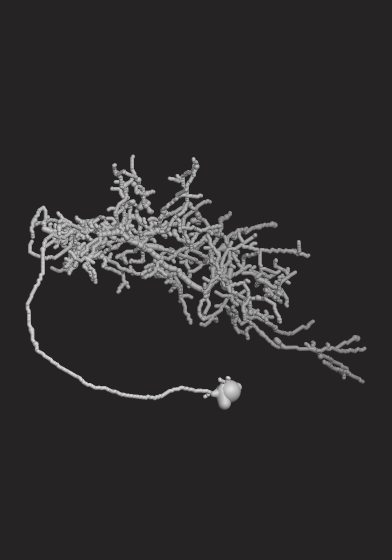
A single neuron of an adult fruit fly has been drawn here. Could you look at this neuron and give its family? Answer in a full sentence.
The family is hemilineage 05B.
